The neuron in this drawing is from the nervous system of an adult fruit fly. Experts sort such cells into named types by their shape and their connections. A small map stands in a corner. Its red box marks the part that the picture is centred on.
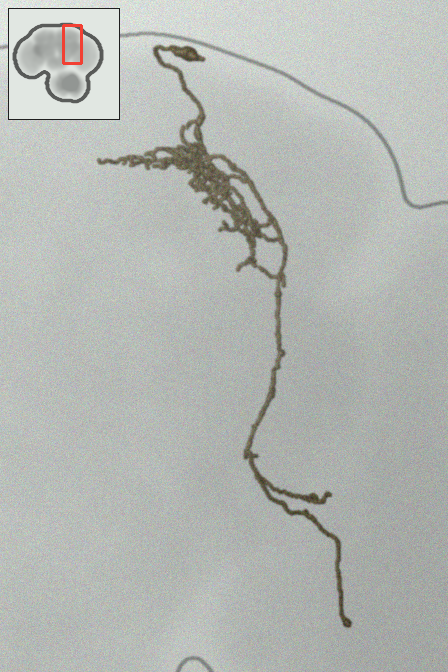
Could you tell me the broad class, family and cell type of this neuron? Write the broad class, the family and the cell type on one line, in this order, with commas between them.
central-brain intrinsic neuron, DN1, DN1a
